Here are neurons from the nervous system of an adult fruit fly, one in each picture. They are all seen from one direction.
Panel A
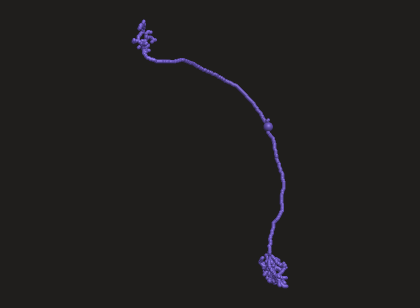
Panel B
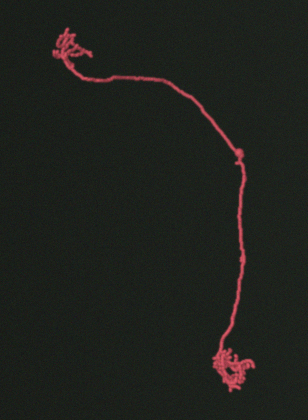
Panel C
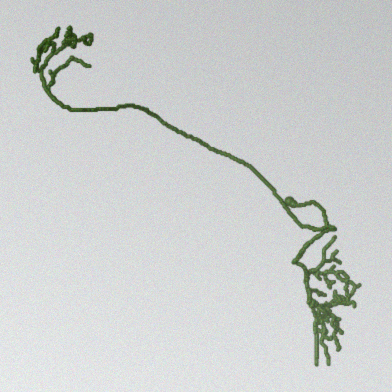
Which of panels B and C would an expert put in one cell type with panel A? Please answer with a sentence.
Panel B and panel C are of the same cell type.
